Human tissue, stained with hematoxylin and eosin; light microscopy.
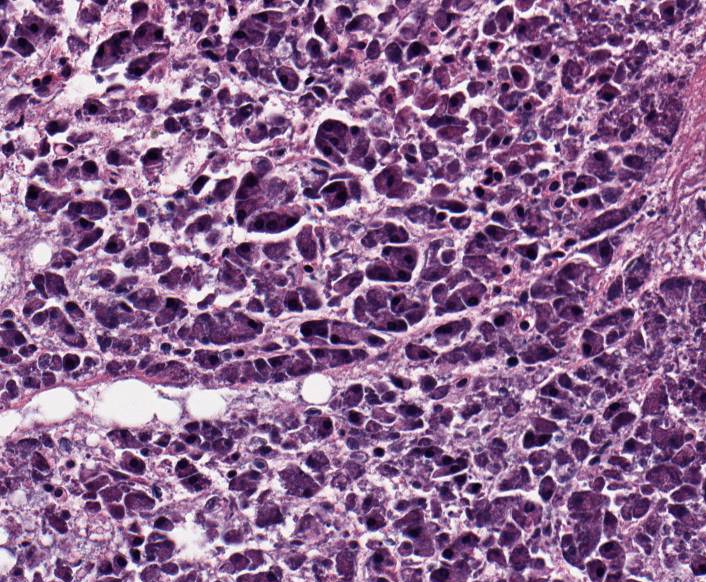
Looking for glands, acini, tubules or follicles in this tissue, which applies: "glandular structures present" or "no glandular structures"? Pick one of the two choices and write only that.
No glandular structures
